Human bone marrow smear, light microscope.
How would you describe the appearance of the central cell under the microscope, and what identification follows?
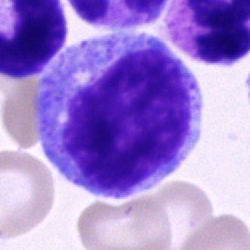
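Its rim of cytoplasm spreads widest toward the upper left. Fine purple granules are scattered all through that cytoplasm, and on the left side you can pick out a few small clear spots. The chromatin has a fine texture, with no coarse dark clumps. It's a promyelocyte.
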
